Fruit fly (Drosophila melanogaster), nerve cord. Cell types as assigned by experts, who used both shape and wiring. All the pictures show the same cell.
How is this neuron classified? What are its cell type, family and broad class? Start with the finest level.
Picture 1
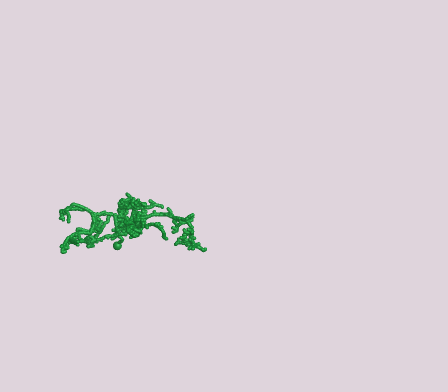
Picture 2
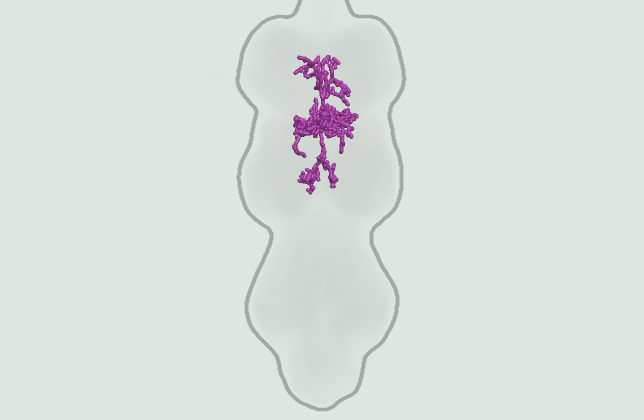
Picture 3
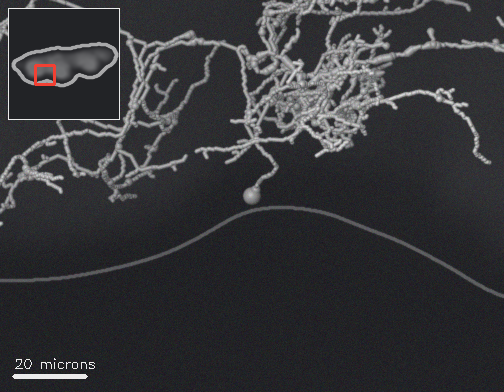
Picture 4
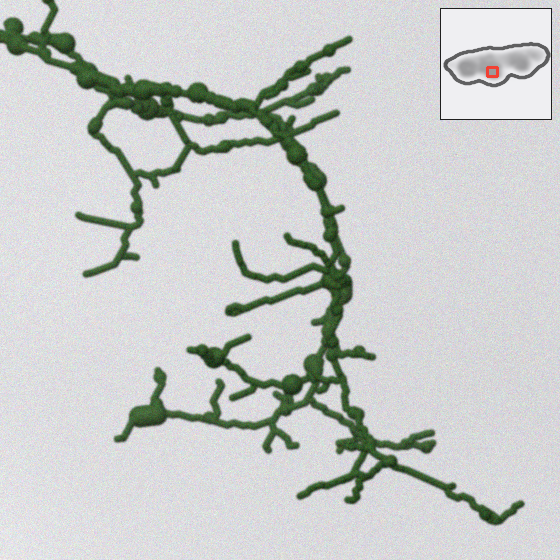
IN00A048; hemilineage 00A; nerve-cord intrinsic neuron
